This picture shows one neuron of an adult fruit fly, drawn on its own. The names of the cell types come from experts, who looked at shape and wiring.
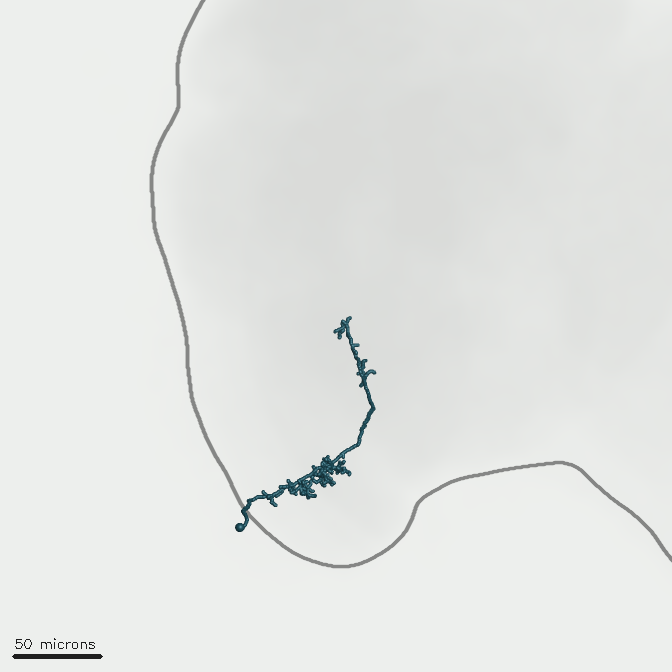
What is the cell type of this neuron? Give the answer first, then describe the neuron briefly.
It is of cell type Tm37. It is an optic-lobe intrinsic neuron. From top to bottom in the picture it spans about 120 microns. In this view it is taller than it is wide.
